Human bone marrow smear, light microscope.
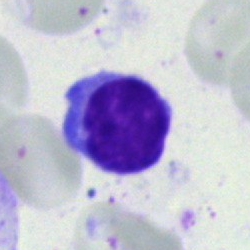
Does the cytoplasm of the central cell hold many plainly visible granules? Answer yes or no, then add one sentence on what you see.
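No. No granules are visible in the cytoplasm.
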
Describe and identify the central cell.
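A narrow rim of scant, deep blue cytoplasm surrounds a nucleus whose chromatin is dark purple and dense. The rim is widest on the left, where a small paler patch sits next to the nucleus. This is a lymphocyte.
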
